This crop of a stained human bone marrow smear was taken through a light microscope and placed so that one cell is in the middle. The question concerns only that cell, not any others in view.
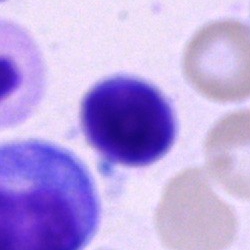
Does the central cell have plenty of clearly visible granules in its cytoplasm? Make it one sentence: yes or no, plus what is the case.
No, the cytoplasm of this cell holds no visible granules.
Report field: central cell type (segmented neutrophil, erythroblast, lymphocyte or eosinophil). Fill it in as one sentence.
Regarding the central cell, it is a lymphocyte.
